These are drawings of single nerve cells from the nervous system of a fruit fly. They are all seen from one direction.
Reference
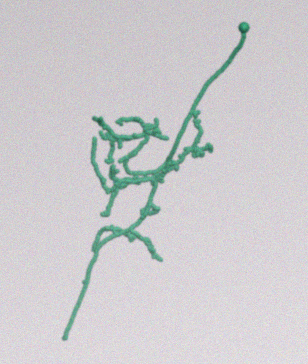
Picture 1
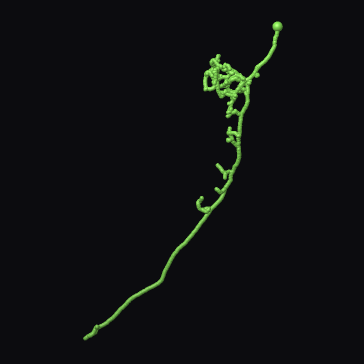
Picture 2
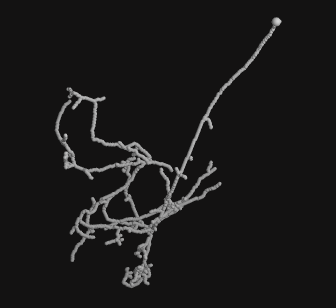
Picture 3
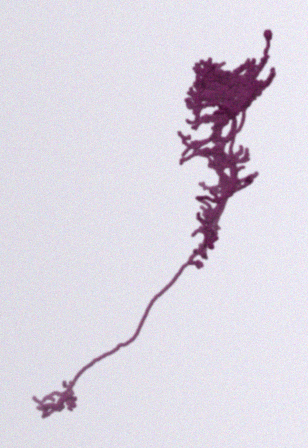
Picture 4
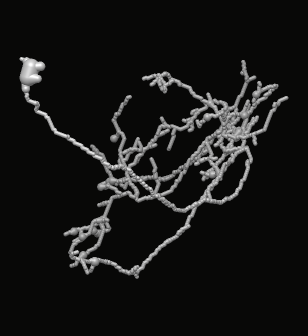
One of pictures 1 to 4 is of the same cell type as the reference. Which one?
2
